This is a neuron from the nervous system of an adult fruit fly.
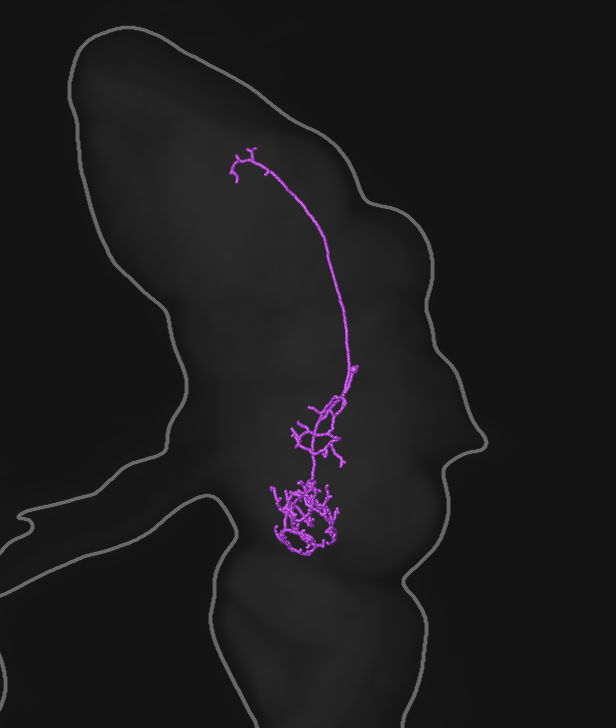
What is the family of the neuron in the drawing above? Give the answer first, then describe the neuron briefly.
The family is hemilineage LHd1. It is a central-brain intrinsic neuron. It lies in the brain. The cell body is in the middle of the picture.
